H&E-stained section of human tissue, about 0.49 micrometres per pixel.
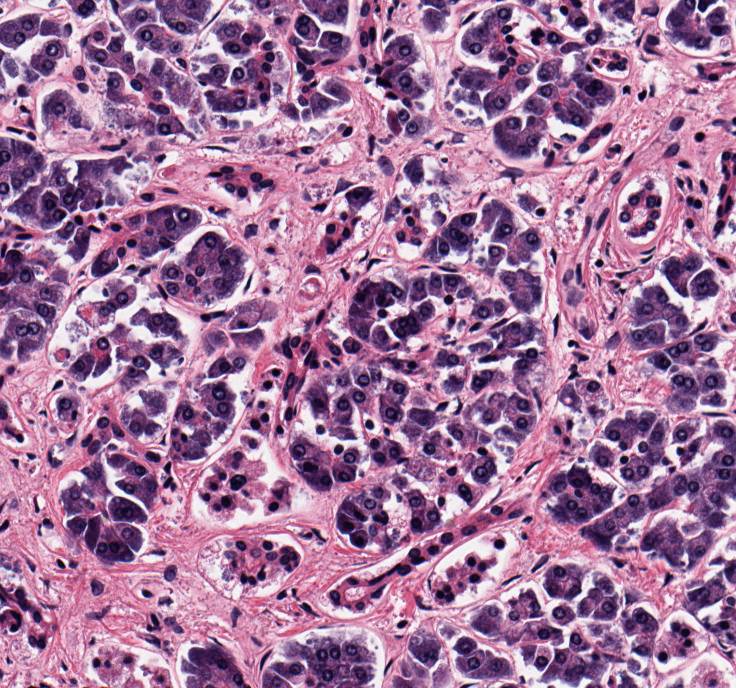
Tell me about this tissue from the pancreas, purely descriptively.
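Cells arranged in rounded nests throughout the field, separated by bands of pink fibrous tissue. Nested cells: abundant granular purple cytoplasm; round nuclei, each with a single prominent nucleolus. Intervening pink stroma: spindle cells with dark elongated nuclei.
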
